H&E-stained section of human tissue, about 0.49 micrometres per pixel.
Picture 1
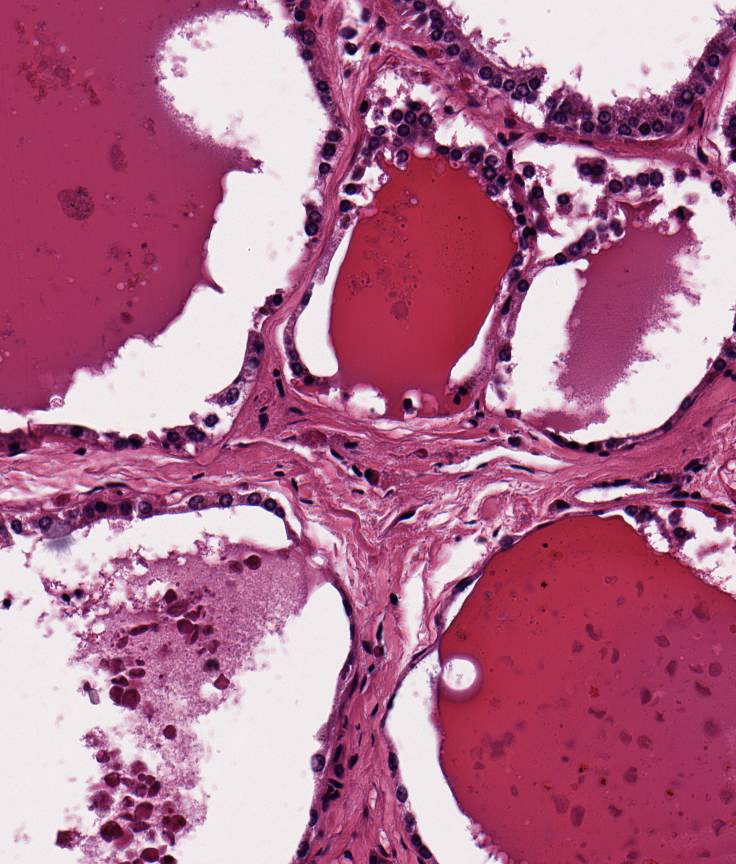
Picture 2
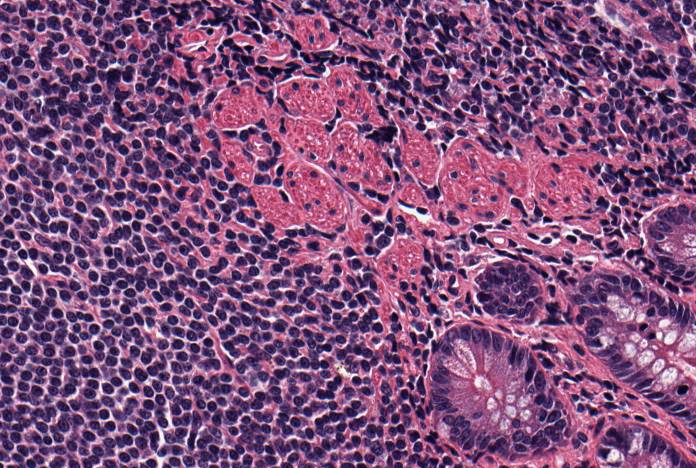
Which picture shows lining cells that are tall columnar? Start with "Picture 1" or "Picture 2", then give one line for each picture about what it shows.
Picture 2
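Picture 1: The spaces are lined by a single layer of low cuboidal to flattened cells with round dark nuclei.
Picture 2: The glands are lined by columnar epithelium containing goblet cells with pale mucin vacuoles.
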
